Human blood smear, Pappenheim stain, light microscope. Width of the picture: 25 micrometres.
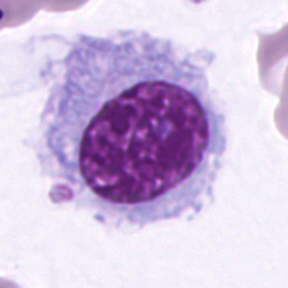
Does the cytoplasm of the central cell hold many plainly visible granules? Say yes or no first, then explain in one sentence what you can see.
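No. The cytoplasm shows no distinct granules.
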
